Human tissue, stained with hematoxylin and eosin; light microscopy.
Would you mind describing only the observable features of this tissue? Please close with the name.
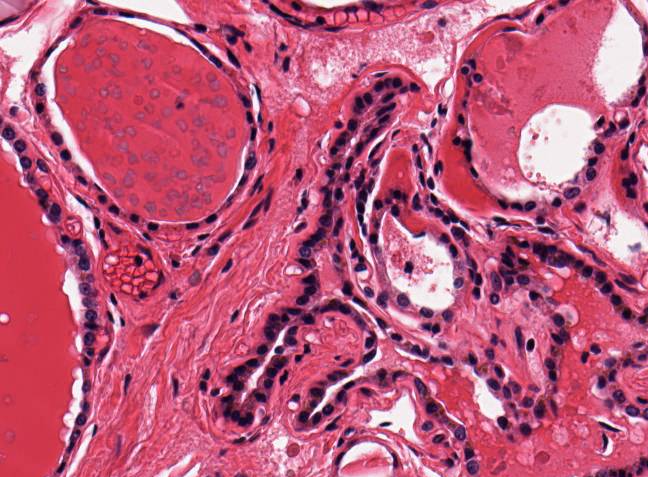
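Rounded and elongated epithelium-lined spaces, separated by bands of pink fibrous stroma, fill the field. A single layer of flattened to low cuboidal cells with dark, round to oval nuclei lines the spaces. A large space at the left edge contains smooth, deep pink material without cells. Tissue: thyroid.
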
